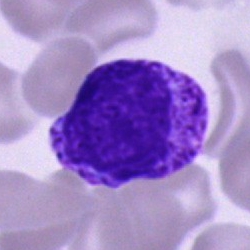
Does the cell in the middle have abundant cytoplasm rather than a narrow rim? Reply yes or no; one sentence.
No, rather than abundant, the cytoplasm of the cell is scant.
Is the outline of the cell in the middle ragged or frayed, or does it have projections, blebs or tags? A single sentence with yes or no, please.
Yes, the outline of the cell is rough.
